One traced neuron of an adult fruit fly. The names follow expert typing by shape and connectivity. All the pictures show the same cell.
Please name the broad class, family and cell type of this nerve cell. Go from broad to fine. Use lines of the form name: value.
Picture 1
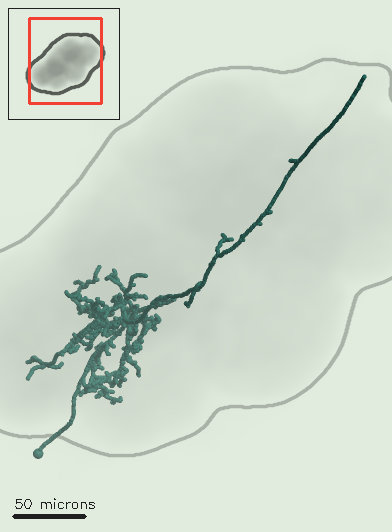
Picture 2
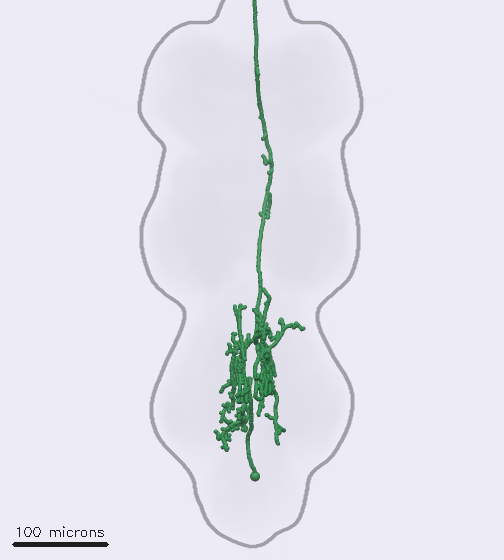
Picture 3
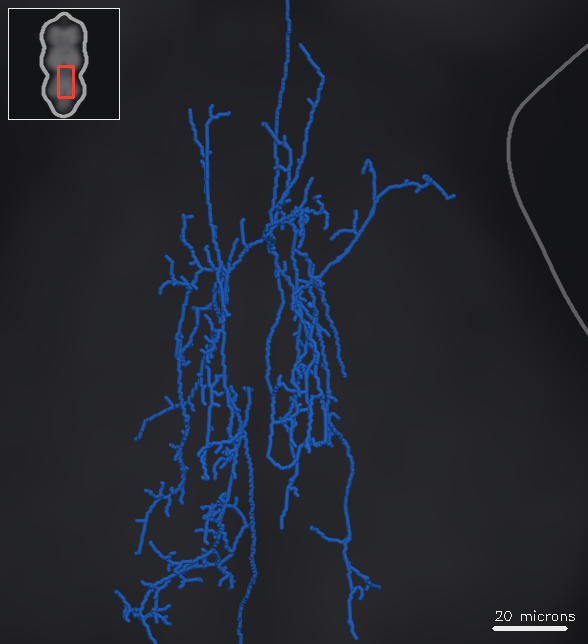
broad class: ascending neuron
family: hemilineage 05B
cell type: AN05B062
